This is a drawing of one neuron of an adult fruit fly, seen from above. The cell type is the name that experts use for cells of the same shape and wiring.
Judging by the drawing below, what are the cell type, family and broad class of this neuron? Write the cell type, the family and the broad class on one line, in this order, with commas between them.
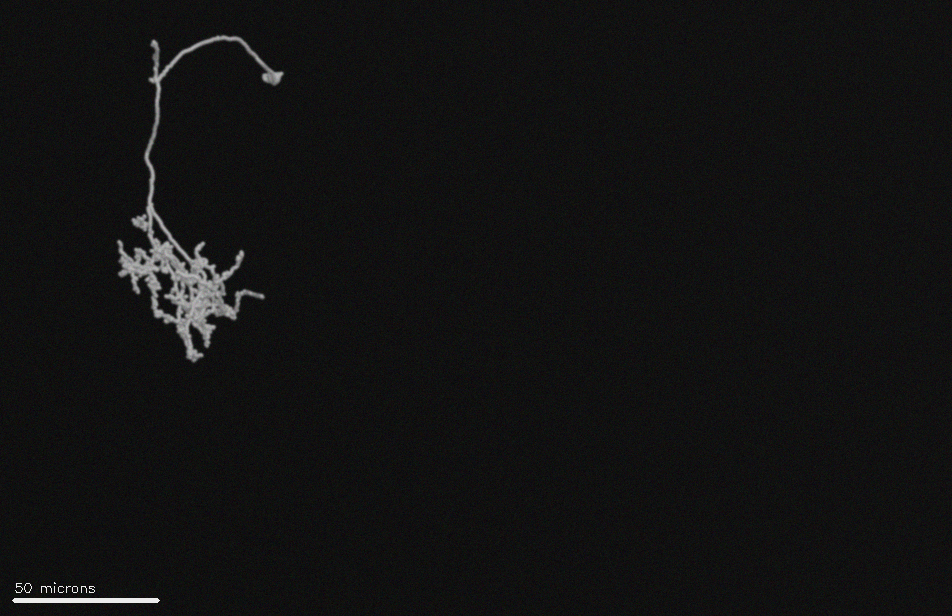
CB1654, hemilineage LALa1_posterior, central-brain intrinsic neuron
